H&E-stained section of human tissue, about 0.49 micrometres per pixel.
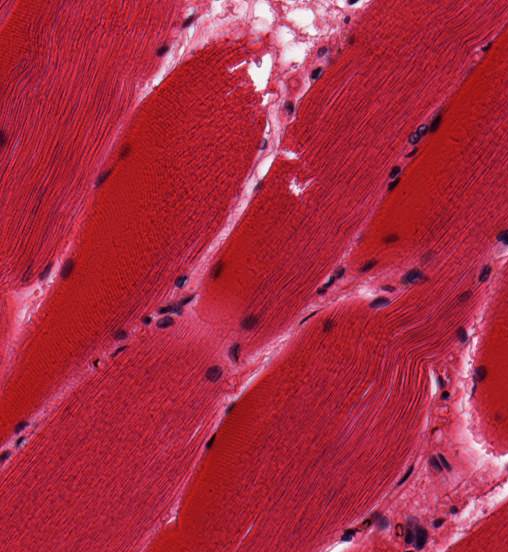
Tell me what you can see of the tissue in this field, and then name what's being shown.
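Fine transverse cross-striations run across the fibres. The fibre cytoplasm stains a deep, intense red with eosin. Dark, flattened oval nuclei lie at the edges of the fibres, not in their centres. Thin strips of pale connective tissue separate the fibres, widest at the top centre, where they contain small clear bubbly spaces. This is skeletal muscle.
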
